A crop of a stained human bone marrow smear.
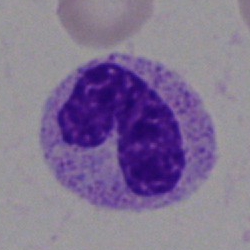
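Band neutrophil, central cell in a stained human bone marrow smear. The nucleus is bent into a horseshoe shape with a deep indentation, its concave side facing downward, and the chromatin is dark purple and coarsely clumped. Fine purple granules are scattered through the cytoplasm.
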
